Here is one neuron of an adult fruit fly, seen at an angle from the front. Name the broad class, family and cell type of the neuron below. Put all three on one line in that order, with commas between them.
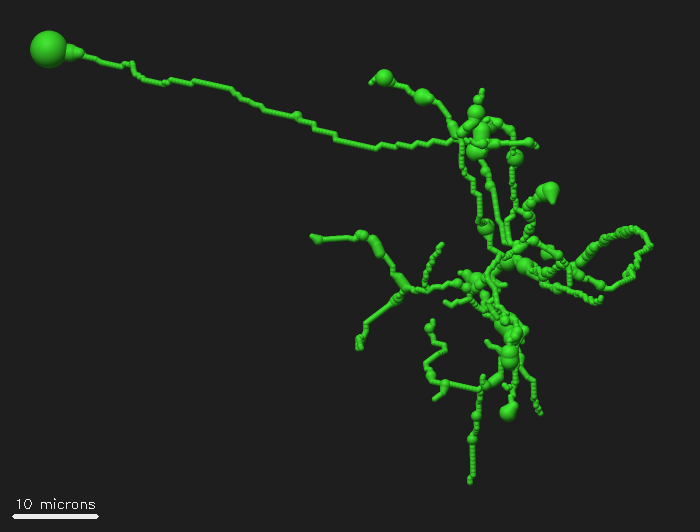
central-brain intrinsic neuron, hemilineage DL2_dorsal, LHPV5g2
